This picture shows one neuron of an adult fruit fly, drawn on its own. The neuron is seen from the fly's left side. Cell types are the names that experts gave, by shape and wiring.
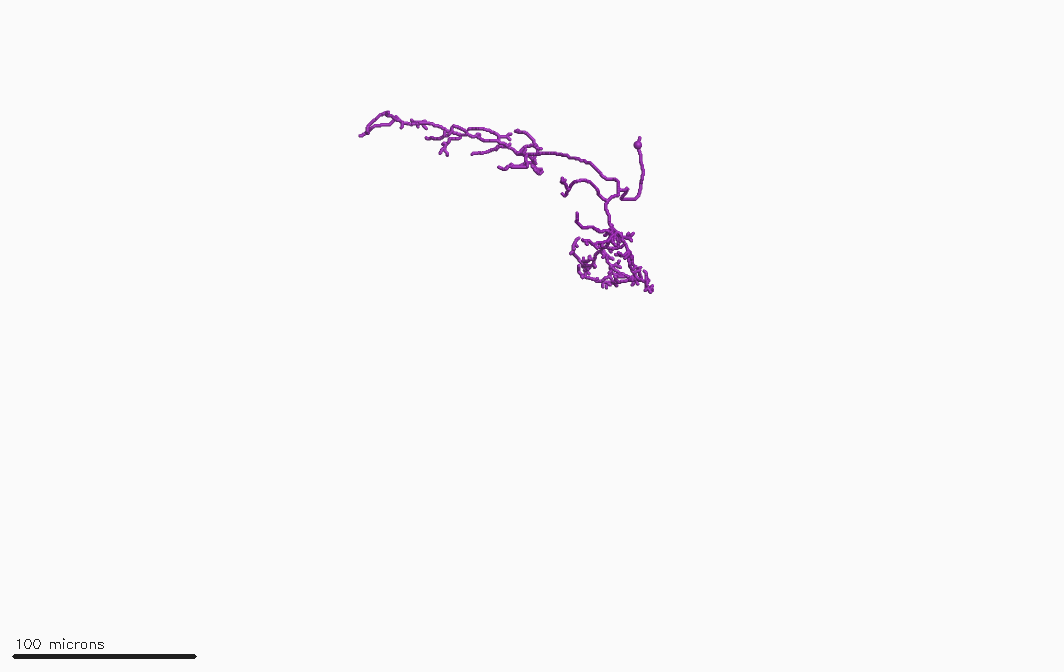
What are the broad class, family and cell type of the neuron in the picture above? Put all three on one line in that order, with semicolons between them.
central-brain intrinsic neuron; hemilineage DM3_dorso_lateral; SMP321_a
